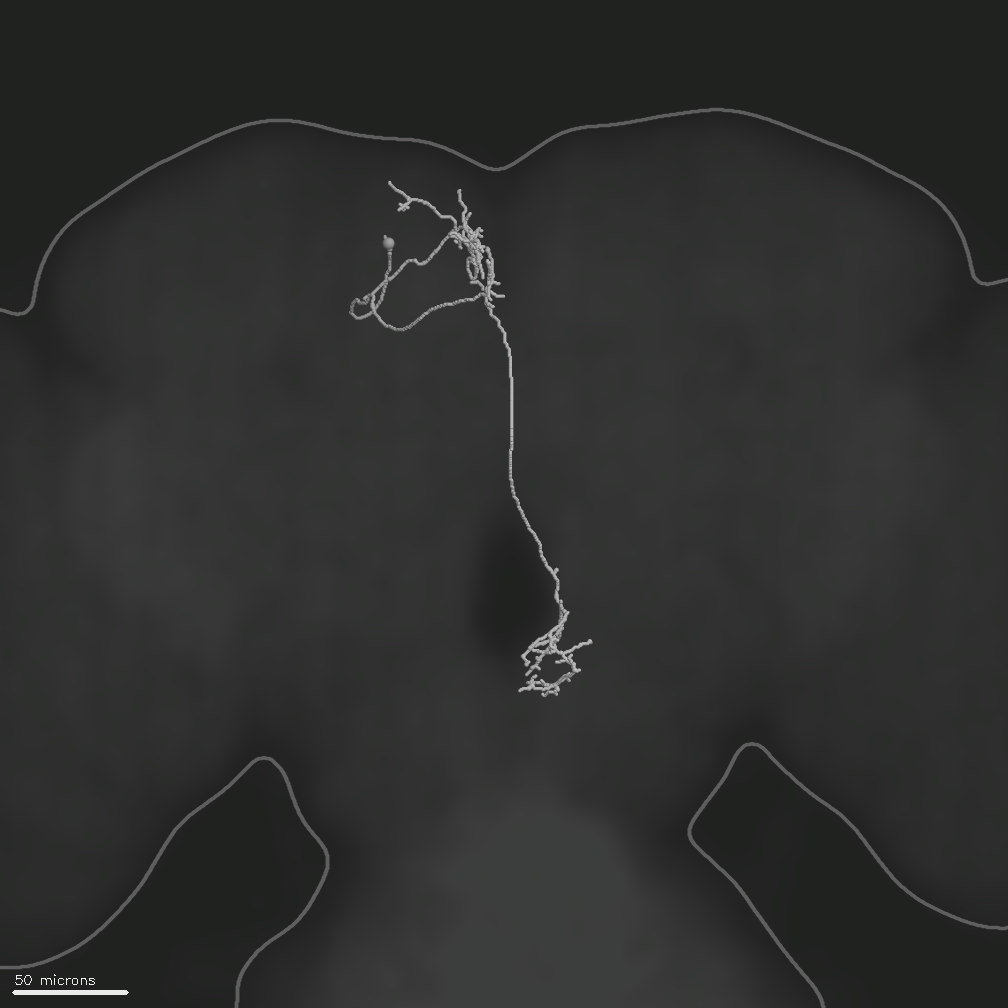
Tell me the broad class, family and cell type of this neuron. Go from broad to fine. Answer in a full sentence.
A central-brain intrinsic neuron of hemilineage SMPpv1, type SMP487.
